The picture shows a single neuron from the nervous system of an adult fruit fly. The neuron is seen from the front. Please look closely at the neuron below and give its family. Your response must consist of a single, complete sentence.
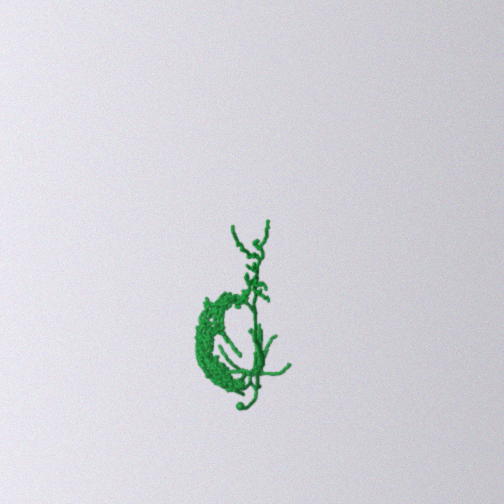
The family grouping of the neuron is hemilineage 05B.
